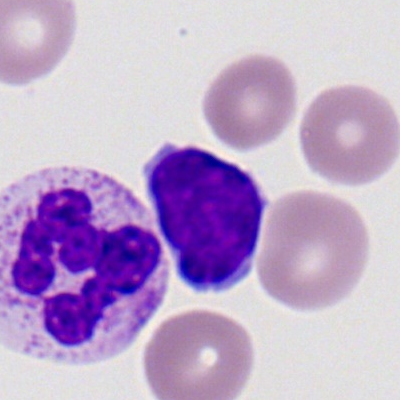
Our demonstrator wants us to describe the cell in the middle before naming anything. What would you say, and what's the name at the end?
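First, the nucleus: a single mass without lobes, filling nearly the whole cell. Second, the chromatin: dense and deep purple. Third, the cytoplasm: a very thin pale blue rim, showing most at the upper left. Conclusion: a lymphocyte.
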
